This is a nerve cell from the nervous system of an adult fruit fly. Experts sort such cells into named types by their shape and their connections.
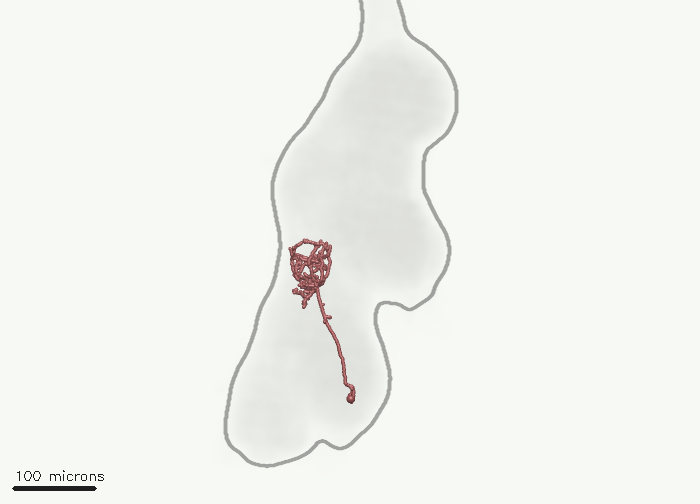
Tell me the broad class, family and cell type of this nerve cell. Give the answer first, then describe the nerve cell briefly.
It is a nerve-cord intrinsic neuron. The family is hemilineage 16B. Its cell type is IN16B104. The cell body can be seen at the bottom of the picture. By the scale bar it is about 200 microns tall in this view.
